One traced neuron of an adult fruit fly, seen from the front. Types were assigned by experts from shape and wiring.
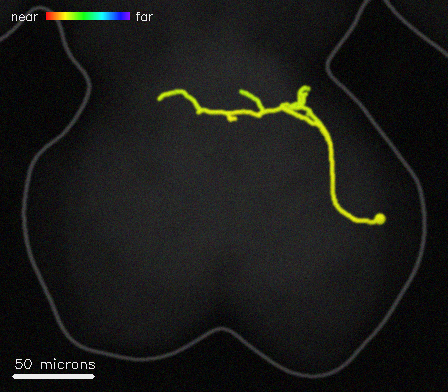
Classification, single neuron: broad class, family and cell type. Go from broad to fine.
nerve-cord intrinsic neuron; hemilineage 03B; IN03B086_d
